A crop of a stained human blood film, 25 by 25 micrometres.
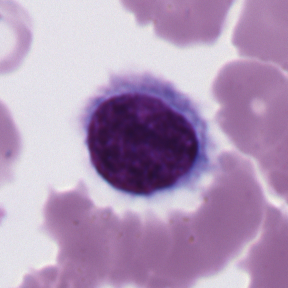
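Hairy cell, shown in a stained smear of human peripheral blood. The cell is roughly round, and its edge is finely ragged and fuzzy. Its chromatin is dark purple and densely clumped. The cytoplasm is a pale lilac-blue, with no distinct granules visible in it.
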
